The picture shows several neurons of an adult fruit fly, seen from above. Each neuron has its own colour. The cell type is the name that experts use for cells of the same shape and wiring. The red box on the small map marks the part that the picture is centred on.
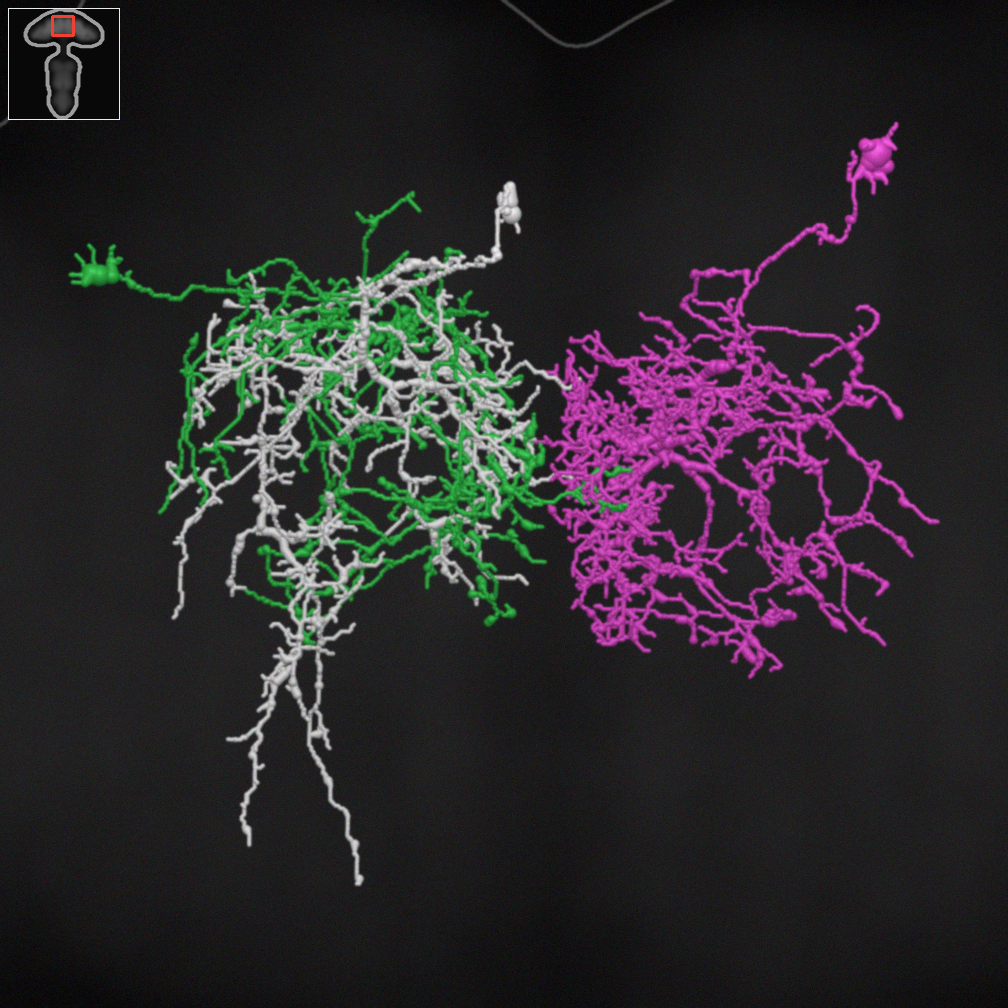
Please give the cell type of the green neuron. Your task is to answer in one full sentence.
Among cell types, the one for this neuron is GNG248.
